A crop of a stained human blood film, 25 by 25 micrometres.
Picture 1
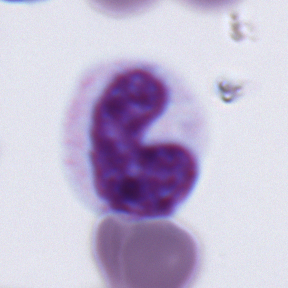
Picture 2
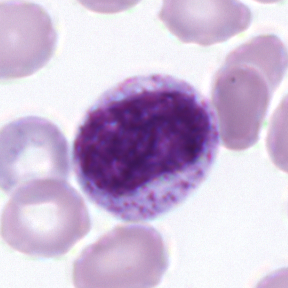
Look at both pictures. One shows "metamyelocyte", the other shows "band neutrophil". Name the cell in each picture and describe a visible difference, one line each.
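Picture 1 shows a band neutrophil: The nucleus is bent into a C shape whose opening faces right.
Picture 2 shows a metamyelocyte: The nucleus is a single oval mass without lobes.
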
